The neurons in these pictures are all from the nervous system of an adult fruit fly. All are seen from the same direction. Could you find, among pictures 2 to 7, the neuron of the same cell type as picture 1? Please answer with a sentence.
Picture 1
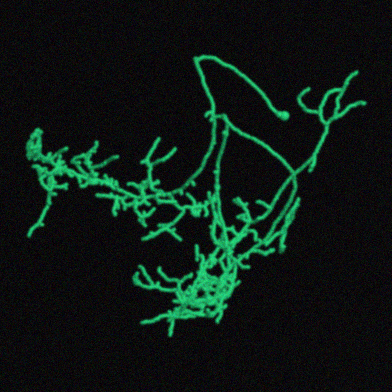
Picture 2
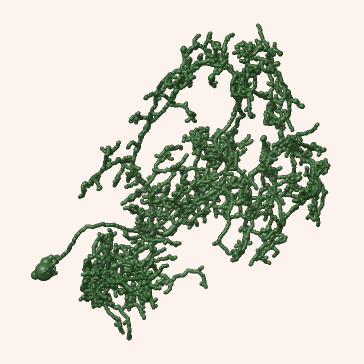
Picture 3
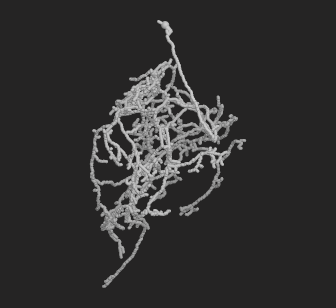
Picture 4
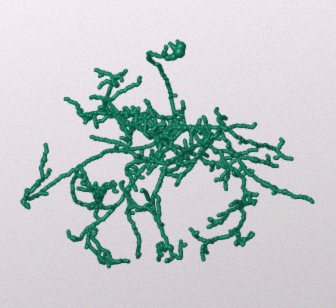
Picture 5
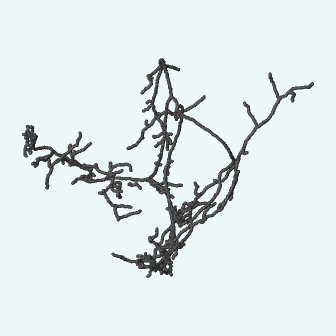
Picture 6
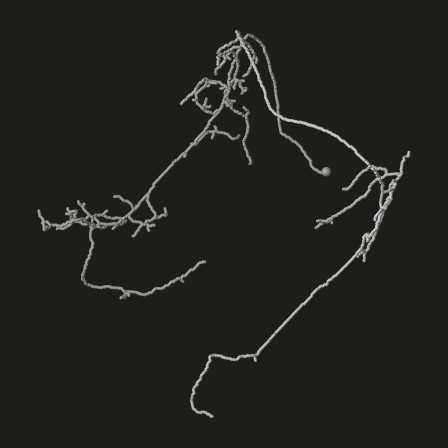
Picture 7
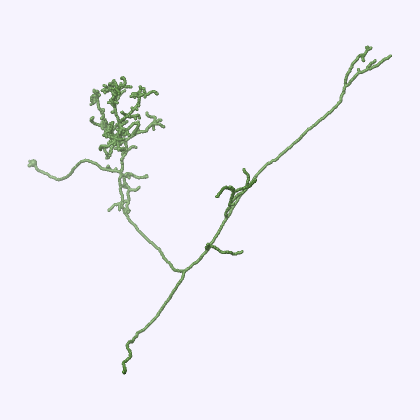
Picture 5 shows a neuron of the same cell type.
